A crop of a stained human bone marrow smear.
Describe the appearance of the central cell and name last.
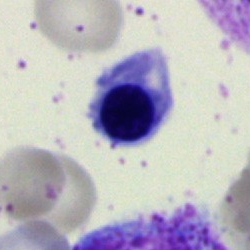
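The cell has an irregular outline that tapers toward the top, and its left border bears fine ragged projections. No nucleolus is visible in the nucleus. The cytoplasm is blue. Answer: erythroblast.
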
